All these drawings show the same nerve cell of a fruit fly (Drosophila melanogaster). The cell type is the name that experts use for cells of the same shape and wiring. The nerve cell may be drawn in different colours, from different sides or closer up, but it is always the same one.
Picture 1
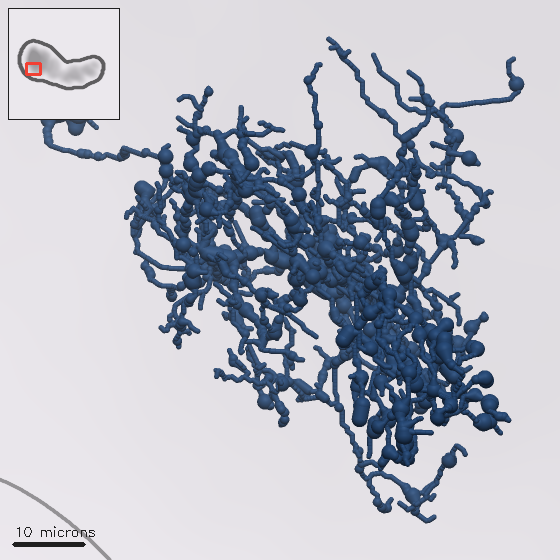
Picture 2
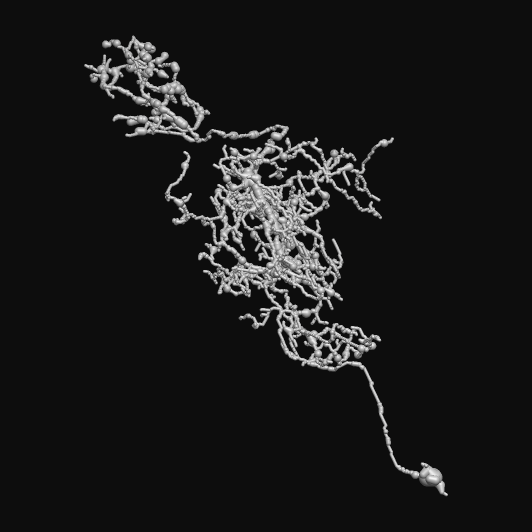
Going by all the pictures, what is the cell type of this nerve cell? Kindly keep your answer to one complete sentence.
It is GNG084 that is the cell type of the nerve cell.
